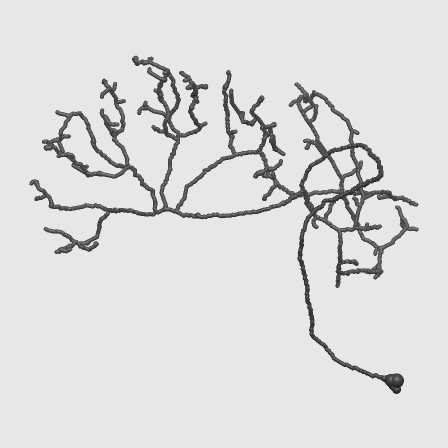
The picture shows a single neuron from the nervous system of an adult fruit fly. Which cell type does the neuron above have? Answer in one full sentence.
The neuron here falls under cell type FB5W_a.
